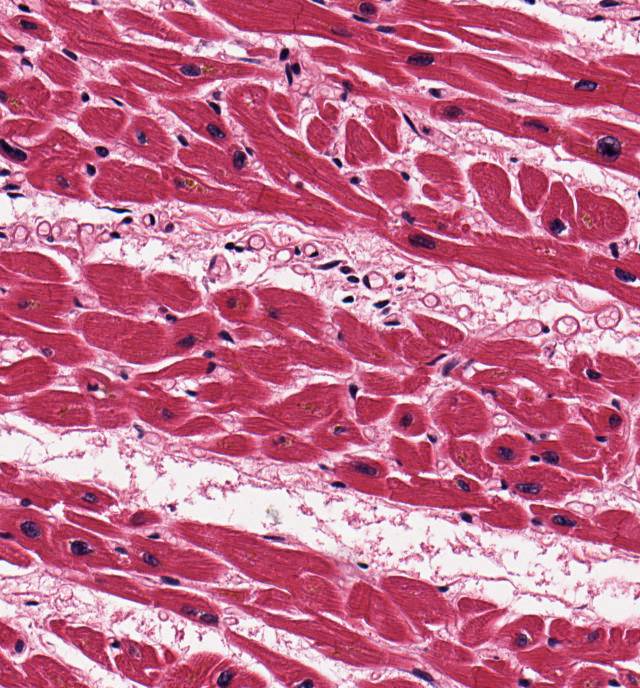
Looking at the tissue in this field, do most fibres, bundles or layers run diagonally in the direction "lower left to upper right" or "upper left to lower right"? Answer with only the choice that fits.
Upper left to lower right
